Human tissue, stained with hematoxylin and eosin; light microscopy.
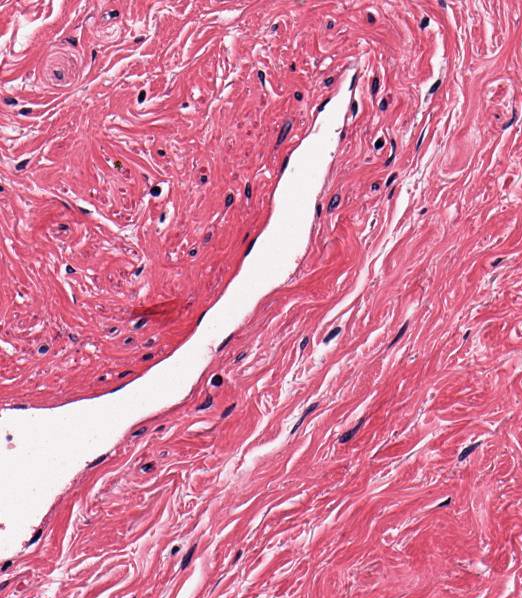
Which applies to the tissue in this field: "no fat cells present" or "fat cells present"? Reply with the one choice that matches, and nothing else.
No fat cells present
